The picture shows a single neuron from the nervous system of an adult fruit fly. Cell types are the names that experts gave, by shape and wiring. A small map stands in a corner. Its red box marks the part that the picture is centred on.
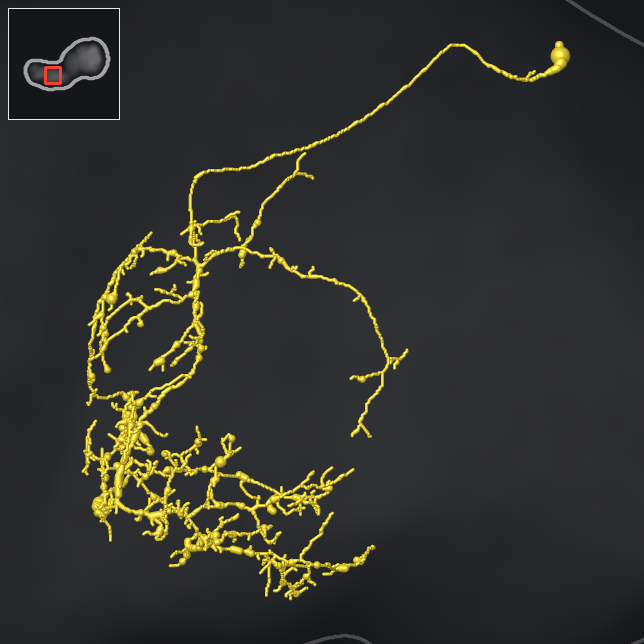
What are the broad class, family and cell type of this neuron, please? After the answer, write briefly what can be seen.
It is a nerve-cord intrinsic neuron. Its family is hemilineage 19A. It is of cell type IN19A048. The cell body can be seen at the upper right of the picture. More than a hundred branch ends can be seen.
